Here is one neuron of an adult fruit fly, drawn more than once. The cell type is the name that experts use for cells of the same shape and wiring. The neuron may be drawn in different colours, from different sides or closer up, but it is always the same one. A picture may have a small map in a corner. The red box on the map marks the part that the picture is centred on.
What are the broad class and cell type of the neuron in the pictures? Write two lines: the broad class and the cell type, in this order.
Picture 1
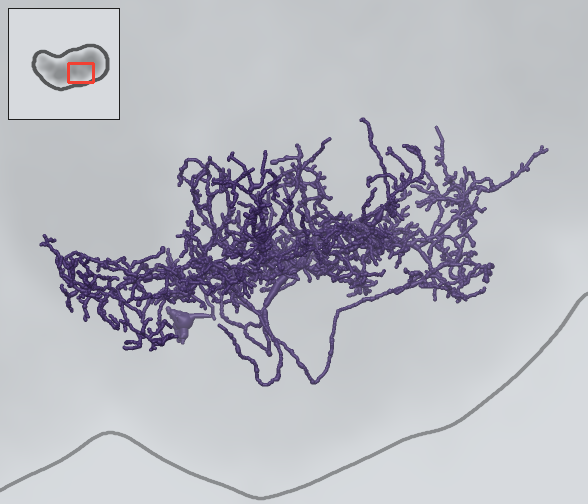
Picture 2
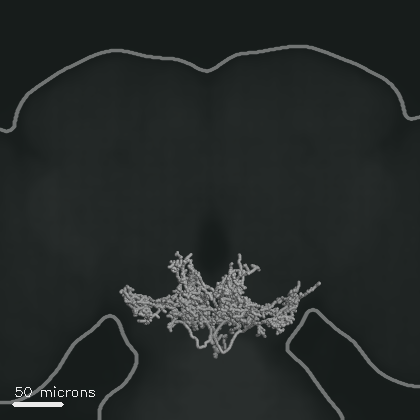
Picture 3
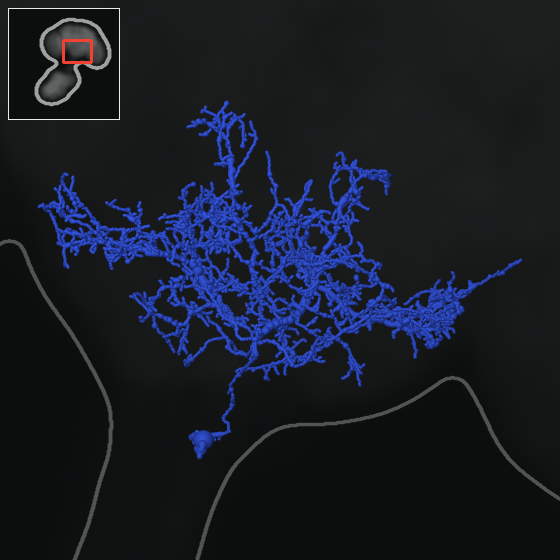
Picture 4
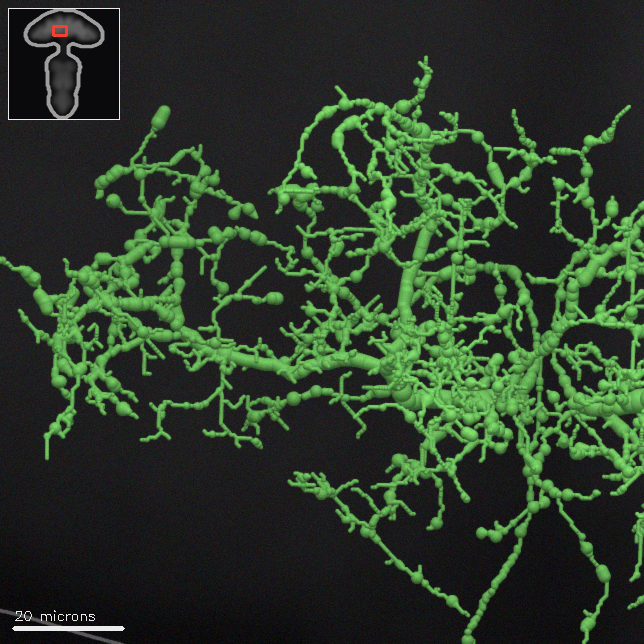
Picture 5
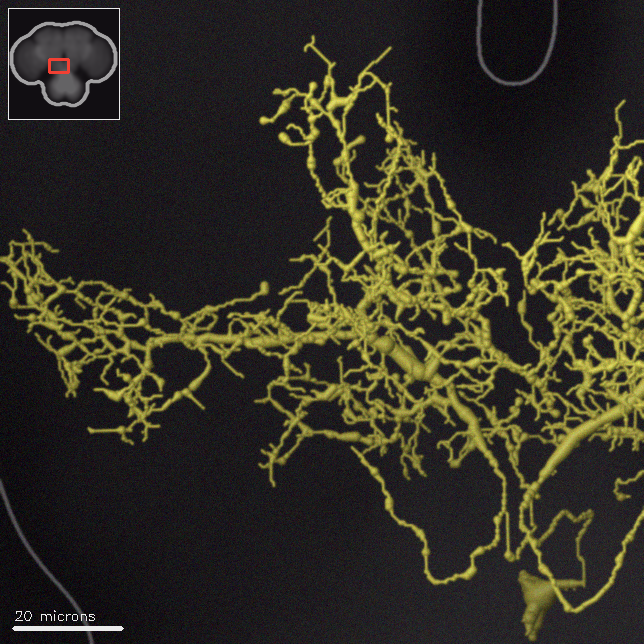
central-brain intrinsic neuron
GNG006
